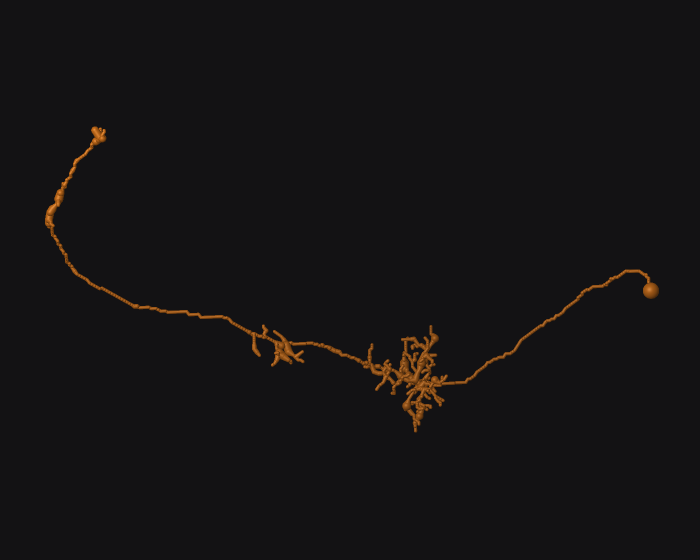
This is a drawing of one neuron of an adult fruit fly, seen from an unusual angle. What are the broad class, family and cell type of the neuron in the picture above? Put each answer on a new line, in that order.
optic-lobe intrinsic neuron
Tm
Tm4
